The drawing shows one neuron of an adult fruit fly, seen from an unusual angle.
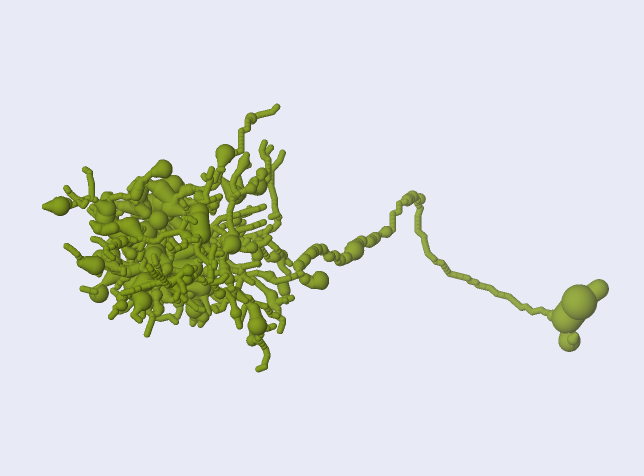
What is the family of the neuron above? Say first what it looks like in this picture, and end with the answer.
Dozens of branch ends can be seen. As drawn here it is wider than it is tall. It is an optic-lobe intrinsic neuron. Its family is LPi.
